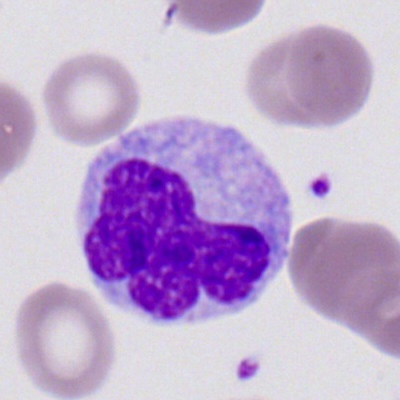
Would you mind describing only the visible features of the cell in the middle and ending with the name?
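See the one in the middle, with its round, smooth outline. Its nucleus sits towards the lower left, and there's plenty of pale blue-grey cytoplasm, widest above and to the right of the nucleus. That cytoplasm has a dusting of fine lilac granules. It's a monocyte.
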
